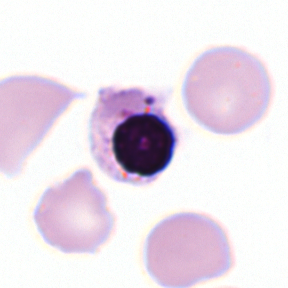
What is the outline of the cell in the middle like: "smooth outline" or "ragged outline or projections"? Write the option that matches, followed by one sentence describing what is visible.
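Ragged outline or projections. The upper edge of the cell is ragged rather than smooth.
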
